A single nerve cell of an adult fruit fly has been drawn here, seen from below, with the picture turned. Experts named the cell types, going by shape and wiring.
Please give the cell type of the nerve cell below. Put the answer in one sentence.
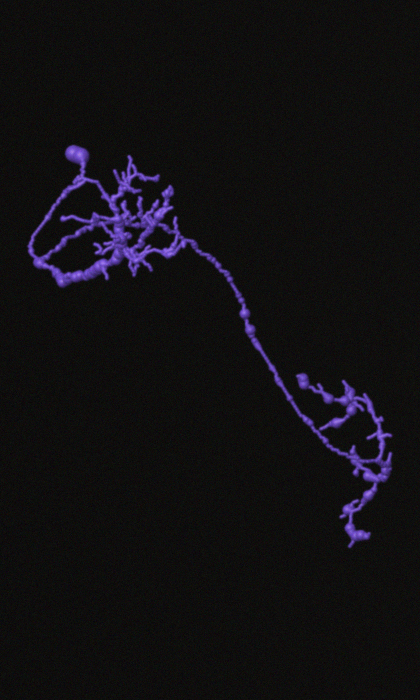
The cell type is LC10c-1.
